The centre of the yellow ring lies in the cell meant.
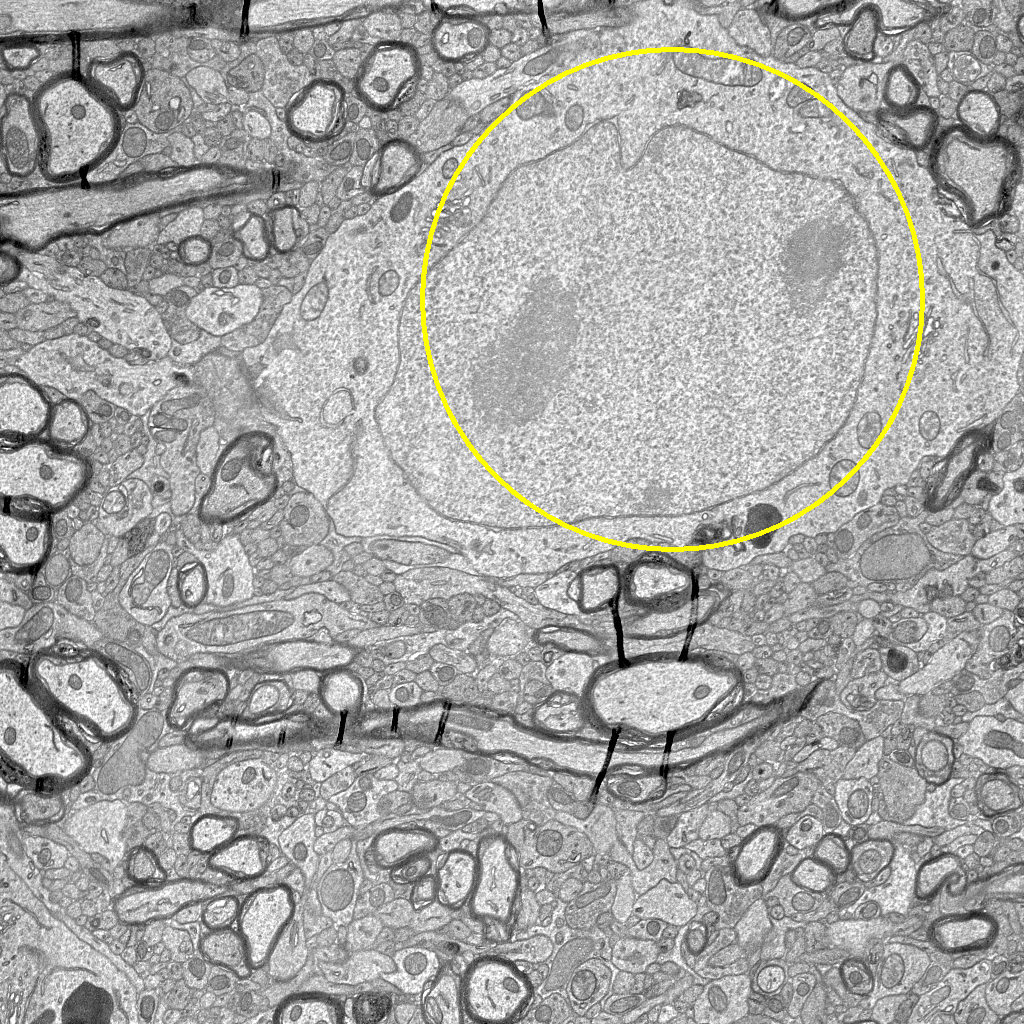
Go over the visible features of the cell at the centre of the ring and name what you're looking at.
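Whole nucleus within the section: large, rounded-oval. Envelope mostly smooth; one narrow inward fold at the top. Chromatin pale, finely dispersed, no dense clumps at the envelope. Cytoplasm: only a few small mitochondria, scattered. Cell type: excitatory neuron.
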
